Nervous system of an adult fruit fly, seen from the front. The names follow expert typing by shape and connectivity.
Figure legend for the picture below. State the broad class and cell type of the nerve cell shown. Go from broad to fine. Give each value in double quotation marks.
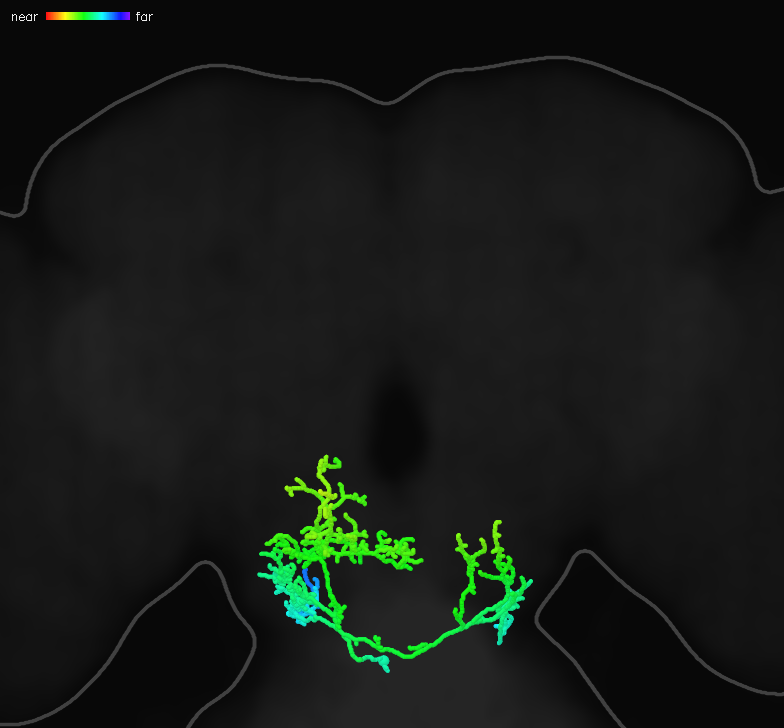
"central-brain intrinsic neuron", "GNG204"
